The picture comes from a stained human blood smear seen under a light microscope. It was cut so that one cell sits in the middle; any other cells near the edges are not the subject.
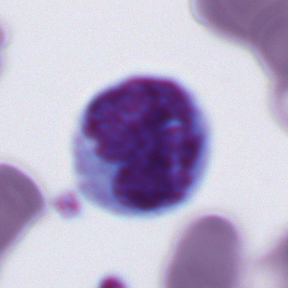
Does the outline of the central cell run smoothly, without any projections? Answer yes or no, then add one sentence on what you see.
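Yes. The cell outline is round and smooth.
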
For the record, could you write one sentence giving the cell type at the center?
The target cell in the middle of the crop is a monocyte.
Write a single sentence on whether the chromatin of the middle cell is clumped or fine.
Thanks for asking; the chromatin is coarsely clumped.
